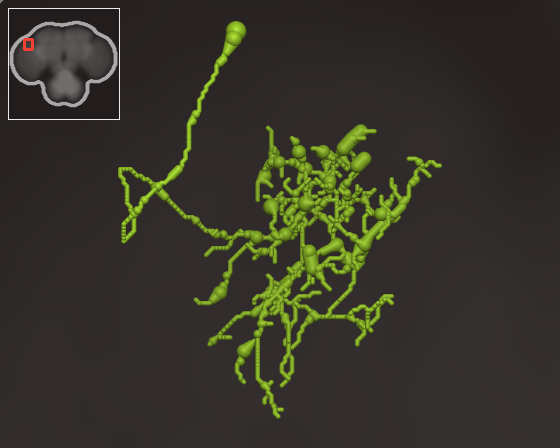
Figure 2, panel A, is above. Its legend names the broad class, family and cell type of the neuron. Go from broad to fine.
optic-lobe intrinsic neuron; Cm; Cm3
